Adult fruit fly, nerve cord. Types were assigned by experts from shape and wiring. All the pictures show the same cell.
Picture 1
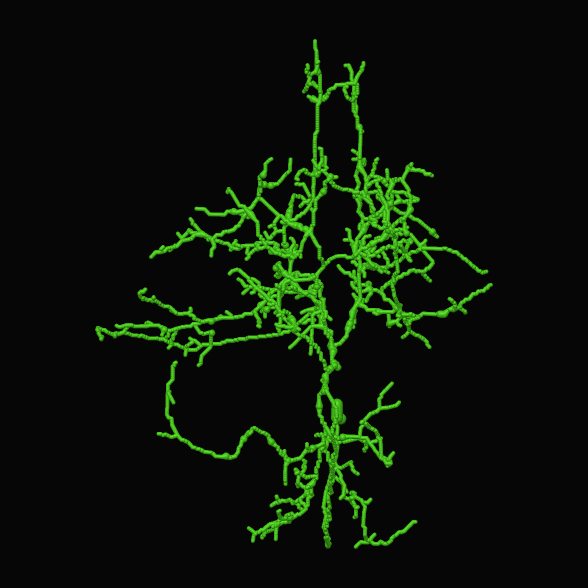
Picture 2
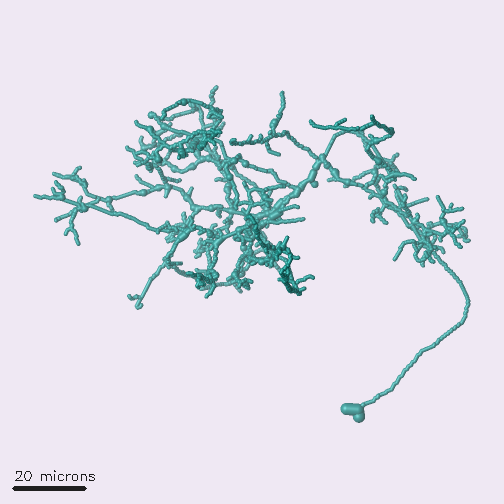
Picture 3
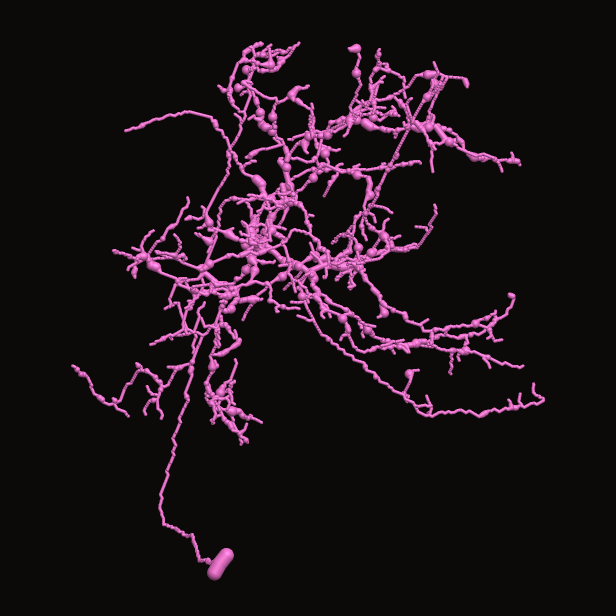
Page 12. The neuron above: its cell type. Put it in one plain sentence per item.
The cell type is IN00A050.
